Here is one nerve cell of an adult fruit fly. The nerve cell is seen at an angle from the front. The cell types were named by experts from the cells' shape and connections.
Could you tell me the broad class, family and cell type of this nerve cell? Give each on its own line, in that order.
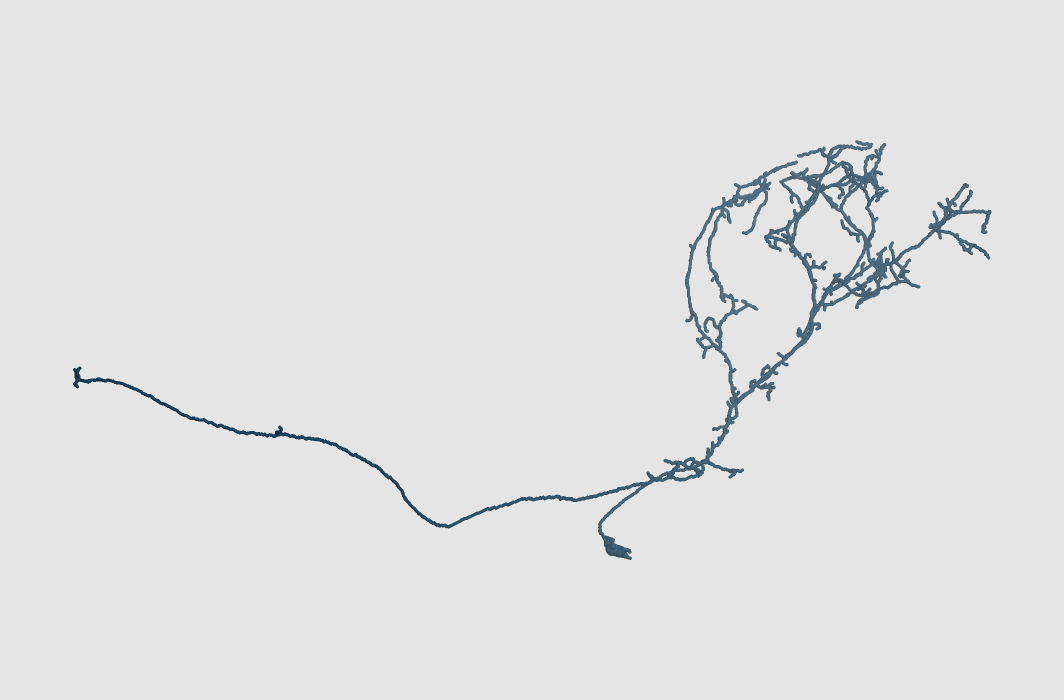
ascending neuron
hemilineage 08B
AN08B047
